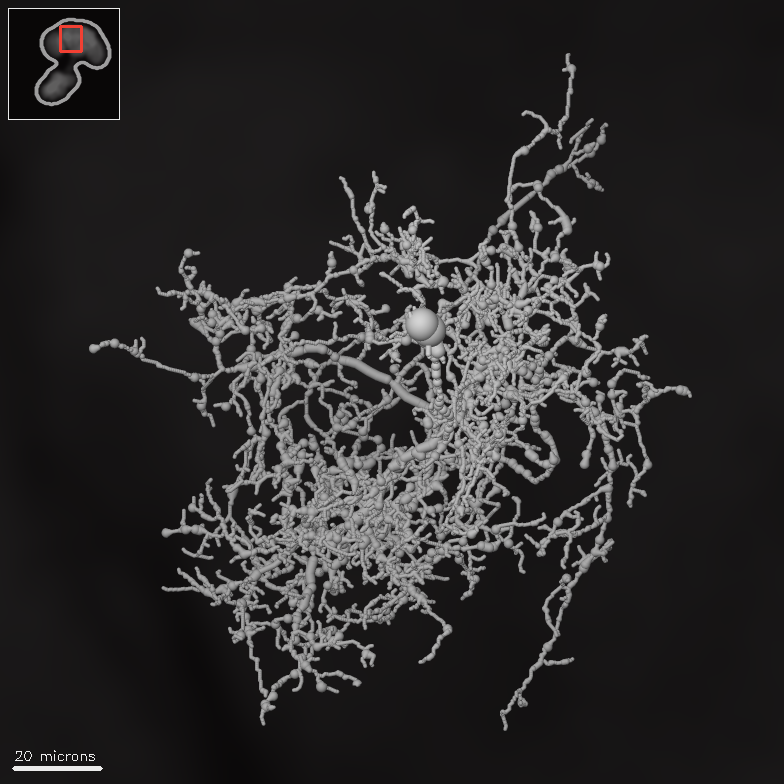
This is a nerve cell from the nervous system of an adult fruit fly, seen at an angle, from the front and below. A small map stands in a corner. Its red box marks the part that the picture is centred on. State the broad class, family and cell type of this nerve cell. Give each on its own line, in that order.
central-brain intrinsic neuron
hemilineage LALa1_anterior
PLP019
